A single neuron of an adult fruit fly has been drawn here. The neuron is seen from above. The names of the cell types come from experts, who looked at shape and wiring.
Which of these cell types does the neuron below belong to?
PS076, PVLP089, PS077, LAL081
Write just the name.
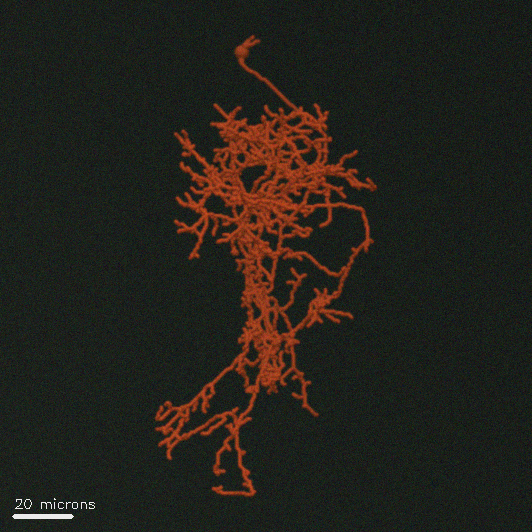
LAL081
